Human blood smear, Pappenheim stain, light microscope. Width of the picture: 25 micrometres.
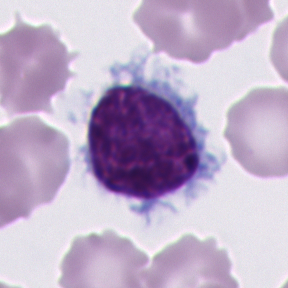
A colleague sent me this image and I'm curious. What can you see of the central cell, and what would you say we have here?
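Around most of the edge I see fine, hair-like wisps of cytoplasm projecting outward. The cytoplasm itself looks pale blue, and I can't find any granules in it. The nucleus sits off-centre, toward the lower left. So the central cell is a hairy cell.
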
